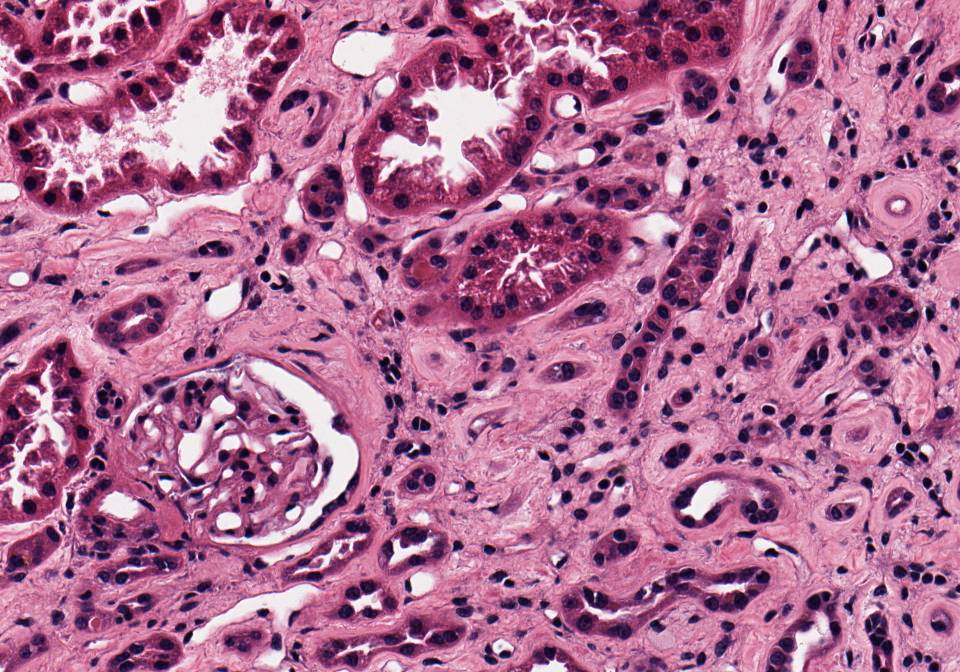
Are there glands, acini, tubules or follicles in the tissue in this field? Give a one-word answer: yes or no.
Yes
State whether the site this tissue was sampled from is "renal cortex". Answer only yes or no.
yes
